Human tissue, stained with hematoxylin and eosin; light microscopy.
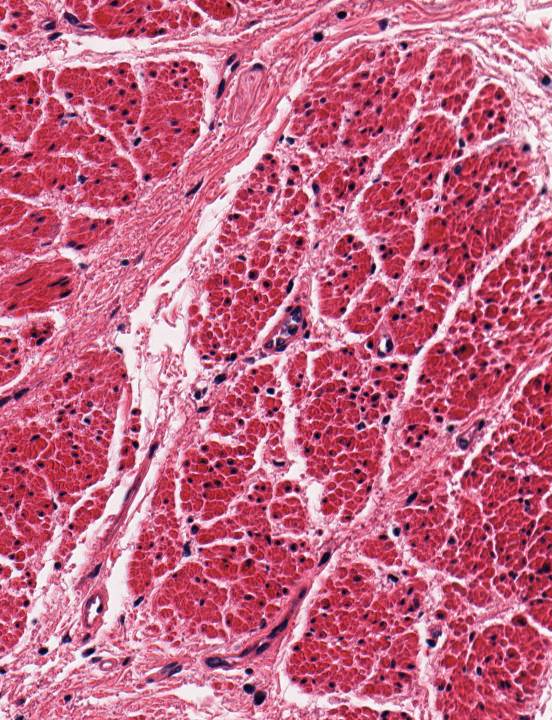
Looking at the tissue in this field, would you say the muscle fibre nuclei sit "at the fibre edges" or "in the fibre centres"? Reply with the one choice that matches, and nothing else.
In the fibre centres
